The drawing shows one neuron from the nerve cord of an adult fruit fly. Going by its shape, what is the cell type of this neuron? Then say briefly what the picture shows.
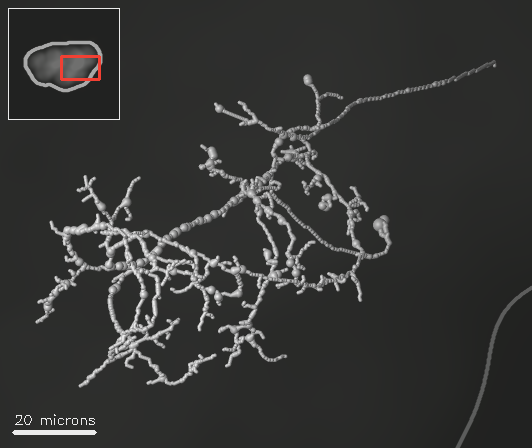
Its cell type is AN08B089. Its broad class is ascending neuron. From left to right in the picture it spans about 110 microns. The picture shows dozens of branch ends.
